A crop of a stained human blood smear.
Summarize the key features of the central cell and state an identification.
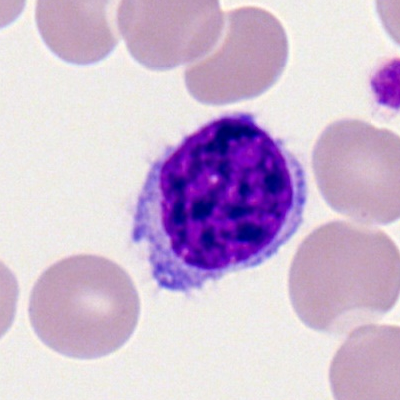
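Here the chromatin is coarse, clumped into dark patches with paler areas between. Round the edge, the cytoplasm looks ragged, with fine hair-like projections. I see no distinct coloured granules and no vacuoles. It's a lymphocyte.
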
